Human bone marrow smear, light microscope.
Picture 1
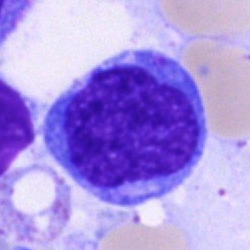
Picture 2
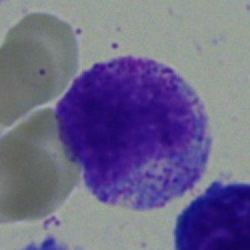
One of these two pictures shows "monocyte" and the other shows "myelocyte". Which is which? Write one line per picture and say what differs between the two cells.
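The cell in picture 1 is a monocyte. No granules are seen in the cytoplasm.
The cell in picture 2 is a myelocyte. Many purple granules are scattered through the cytoplasm and over the nucleus.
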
